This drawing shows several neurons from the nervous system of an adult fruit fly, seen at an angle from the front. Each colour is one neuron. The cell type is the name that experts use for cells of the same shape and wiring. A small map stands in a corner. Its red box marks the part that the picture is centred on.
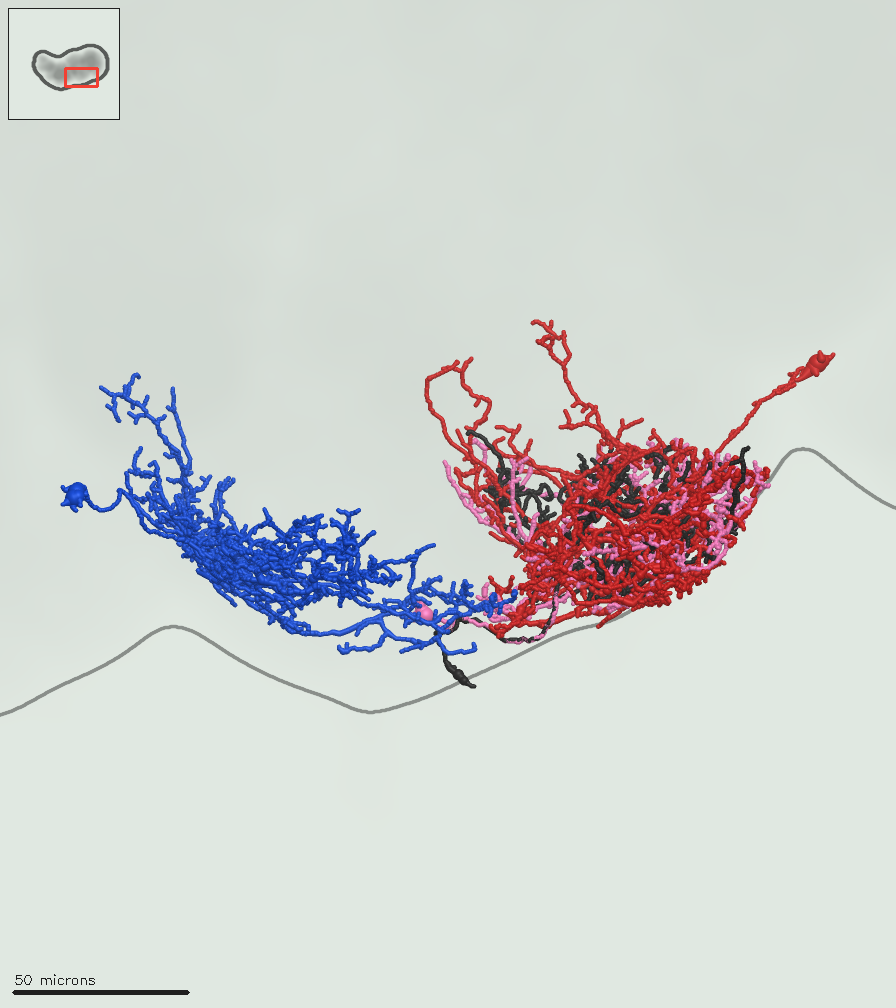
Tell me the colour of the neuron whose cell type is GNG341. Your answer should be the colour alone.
black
